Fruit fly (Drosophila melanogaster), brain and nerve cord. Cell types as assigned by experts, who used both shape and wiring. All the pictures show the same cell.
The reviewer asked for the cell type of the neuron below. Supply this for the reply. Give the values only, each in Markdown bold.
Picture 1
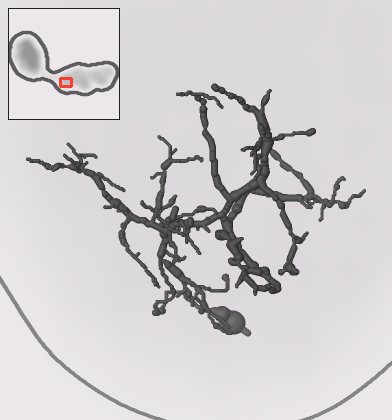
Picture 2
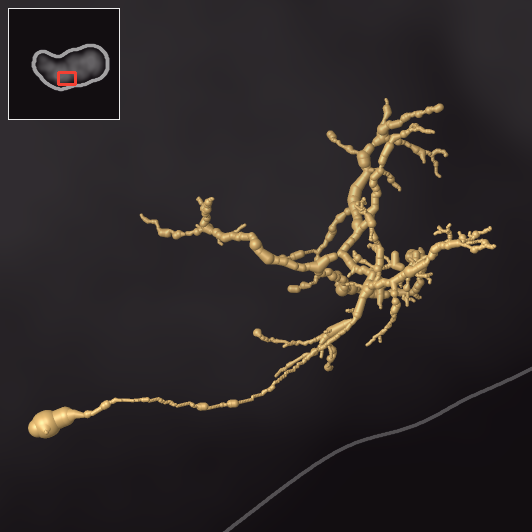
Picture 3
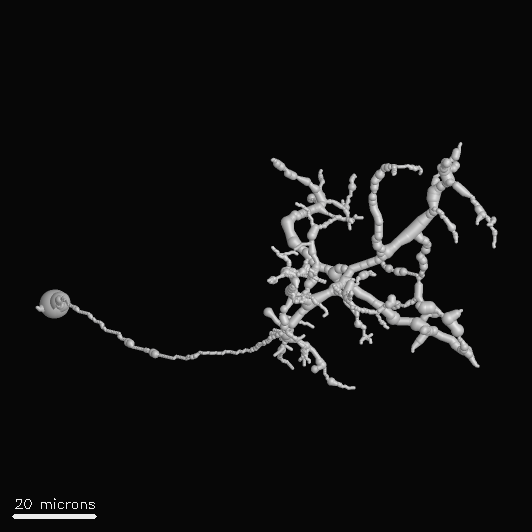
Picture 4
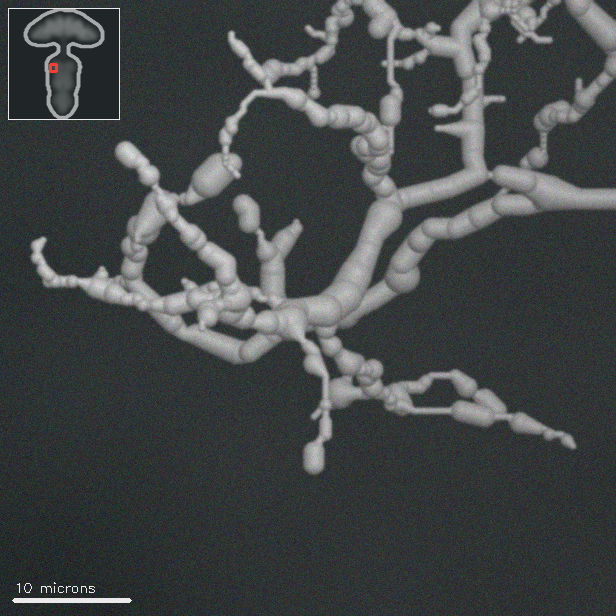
**IN13B023**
